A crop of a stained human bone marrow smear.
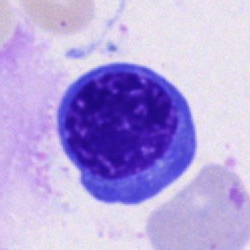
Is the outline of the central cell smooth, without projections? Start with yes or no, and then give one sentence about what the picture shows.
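Yes. The cell is roughly round with a smooth edge.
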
